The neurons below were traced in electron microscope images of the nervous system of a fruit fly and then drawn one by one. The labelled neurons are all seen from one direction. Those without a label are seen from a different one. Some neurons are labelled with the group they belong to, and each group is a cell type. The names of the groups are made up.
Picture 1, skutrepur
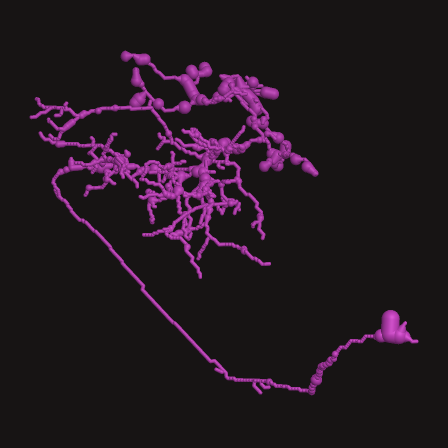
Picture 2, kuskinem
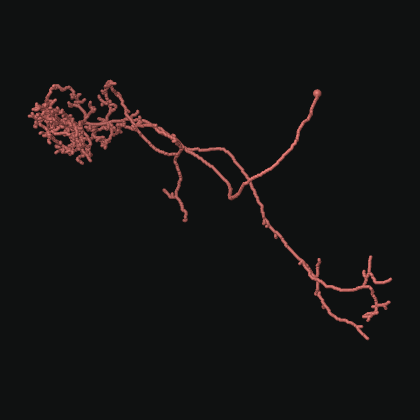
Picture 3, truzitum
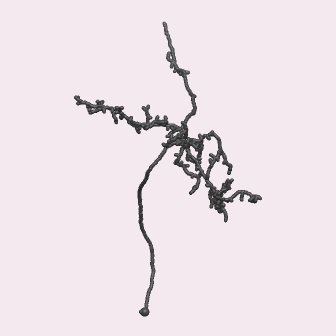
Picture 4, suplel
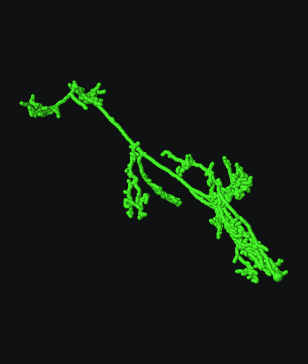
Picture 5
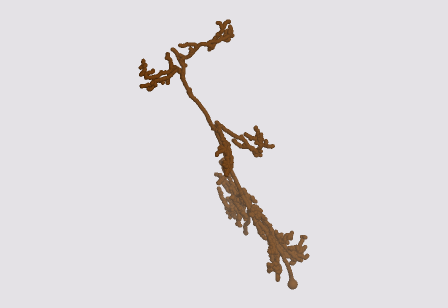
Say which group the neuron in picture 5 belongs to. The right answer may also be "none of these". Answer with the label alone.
suplel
